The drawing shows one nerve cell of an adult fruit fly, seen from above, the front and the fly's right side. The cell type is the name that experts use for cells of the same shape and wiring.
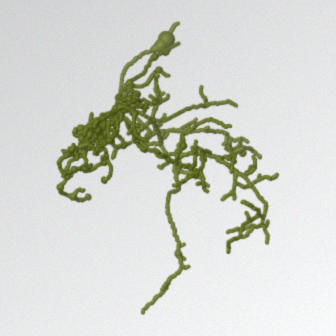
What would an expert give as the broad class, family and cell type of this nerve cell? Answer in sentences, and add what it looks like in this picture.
This is a central-brain intrinsic neuron. The family is hemilineage SLPpl1. The cell type is CB3539. Its cell body lies at the top of the picture. The picture shows dozens of branch ends.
